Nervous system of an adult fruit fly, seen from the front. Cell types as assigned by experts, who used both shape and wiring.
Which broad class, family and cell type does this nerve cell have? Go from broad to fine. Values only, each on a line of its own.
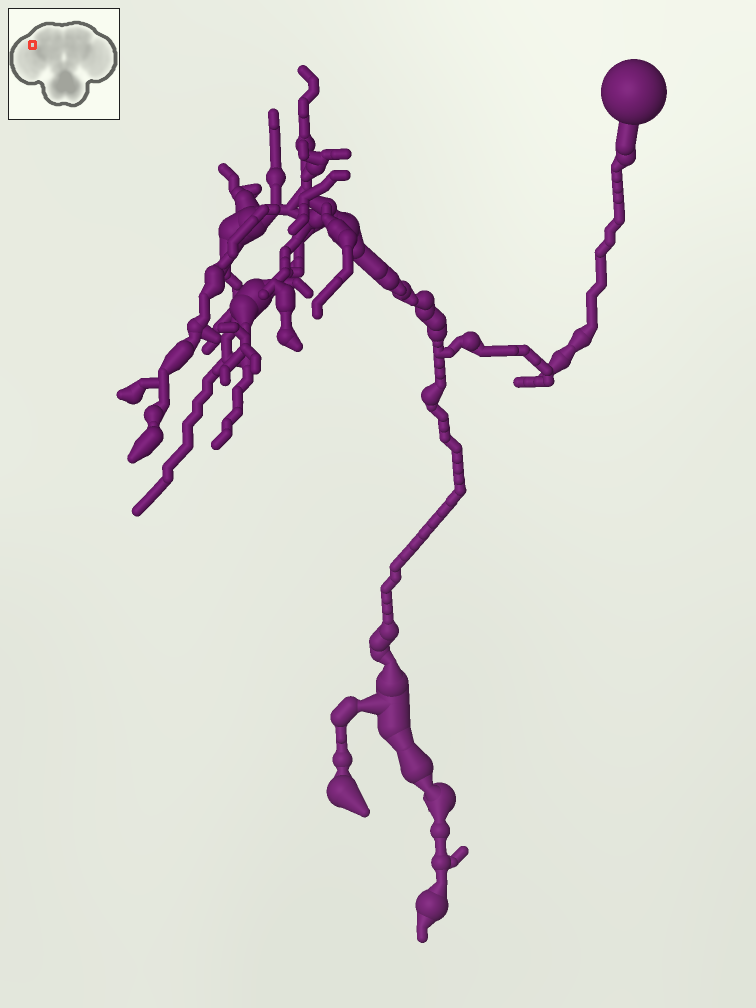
optic-lobe intrinsic neuron
T
T4c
